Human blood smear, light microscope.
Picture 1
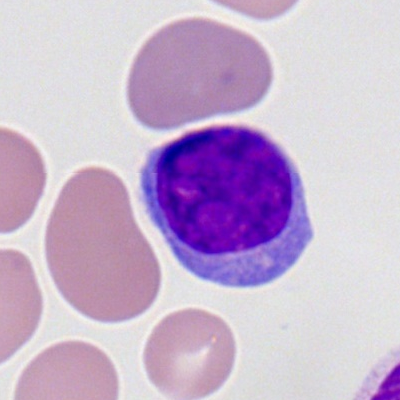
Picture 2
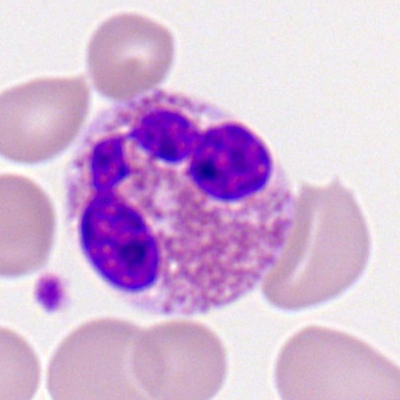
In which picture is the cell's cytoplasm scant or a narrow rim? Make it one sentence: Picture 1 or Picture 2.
The cell shown in picture 1 is mostly filled by its nucleus.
